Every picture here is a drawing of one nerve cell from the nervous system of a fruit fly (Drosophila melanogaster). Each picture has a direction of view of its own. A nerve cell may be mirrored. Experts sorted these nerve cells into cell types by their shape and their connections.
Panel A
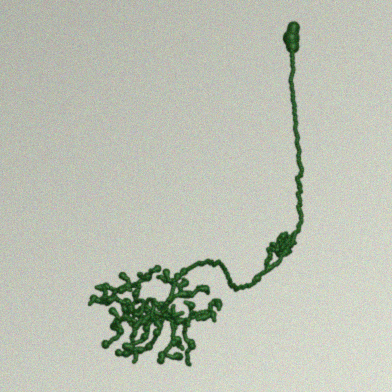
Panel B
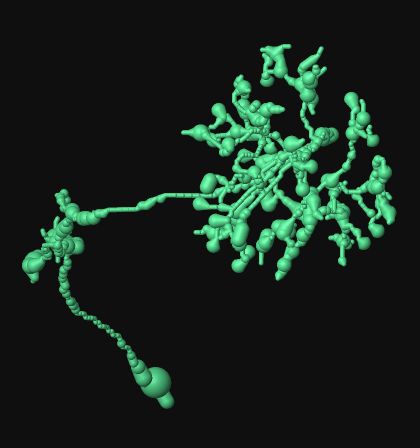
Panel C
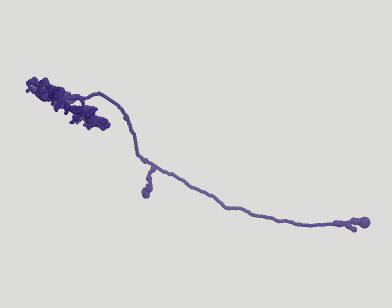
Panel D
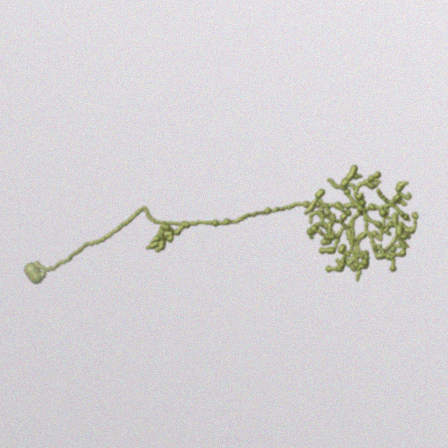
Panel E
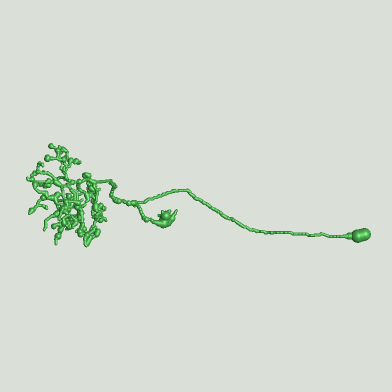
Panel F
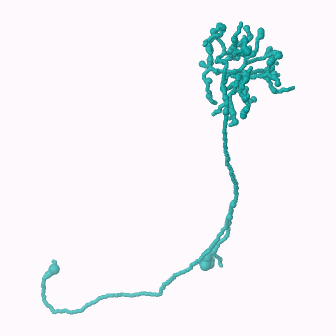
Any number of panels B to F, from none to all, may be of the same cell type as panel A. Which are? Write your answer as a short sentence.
Panel B, panel D, panel E and panel F are of the same cell type.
